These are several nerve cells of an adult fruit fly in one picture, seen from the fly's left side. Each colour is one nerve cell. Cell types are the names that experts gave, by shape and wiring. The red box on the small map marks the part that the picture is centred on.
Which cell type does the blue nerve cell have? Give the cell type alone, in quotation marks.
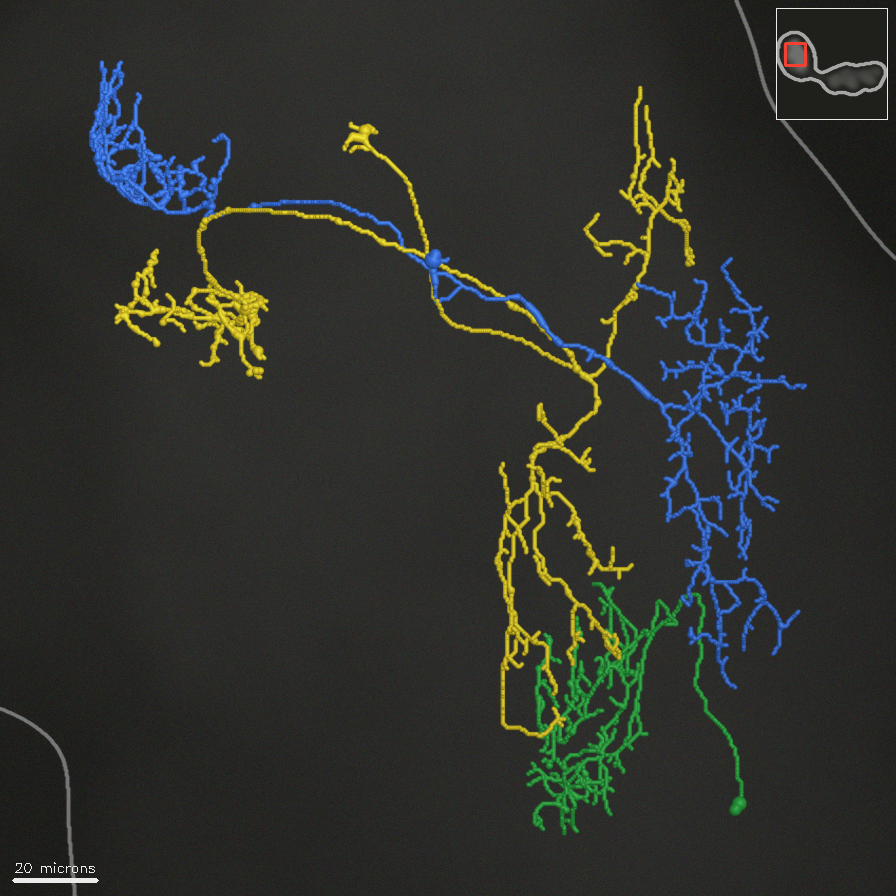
"LoVP76"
